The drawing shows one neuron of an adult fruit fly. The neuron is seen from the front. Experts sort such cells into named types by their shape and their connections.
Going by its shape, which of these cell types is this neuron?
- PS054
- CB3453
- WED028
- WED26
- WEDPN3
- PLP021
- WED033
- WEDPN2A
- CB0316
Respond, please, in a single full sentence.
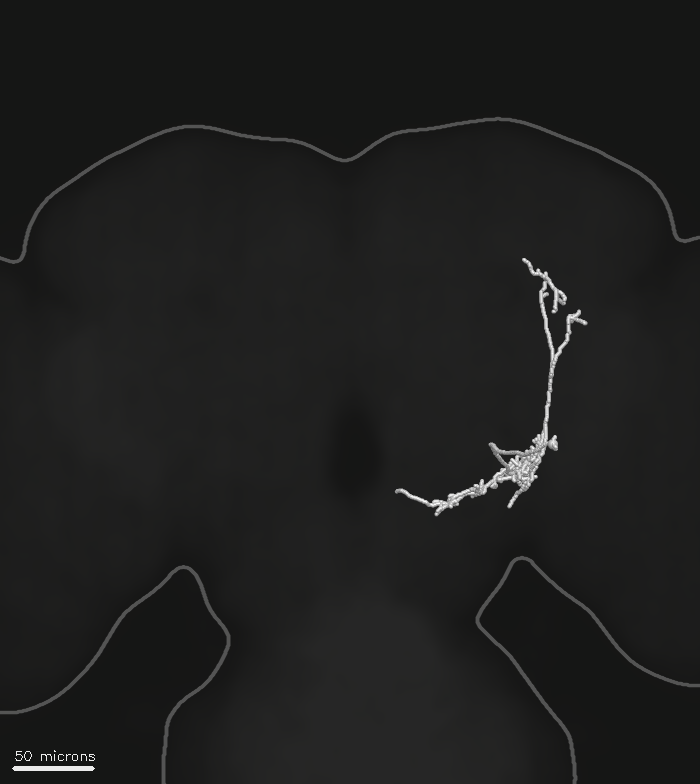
It is the cell type WED26 to which this neuron belongs.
